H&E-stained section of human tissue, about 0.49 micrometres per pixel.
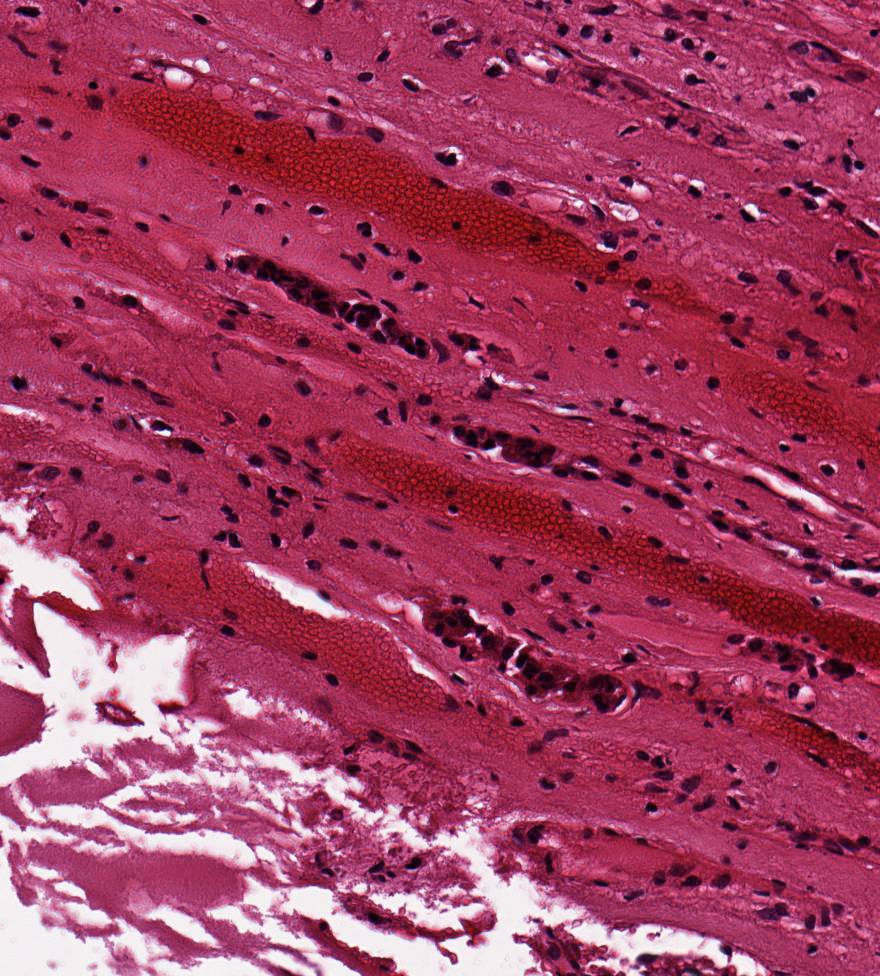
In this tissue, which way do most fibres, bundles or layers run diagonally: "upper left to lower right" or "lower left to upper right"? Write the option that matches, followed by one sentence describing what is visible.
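Upper left to lower right. Several elongated vessels packed tightly with red blood cells run diagonally from upper left to lower right across the field.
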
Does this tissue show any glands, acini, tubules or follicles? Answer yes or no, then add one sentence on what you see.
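No. No epithelium or glands are present anywhere in the field.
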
